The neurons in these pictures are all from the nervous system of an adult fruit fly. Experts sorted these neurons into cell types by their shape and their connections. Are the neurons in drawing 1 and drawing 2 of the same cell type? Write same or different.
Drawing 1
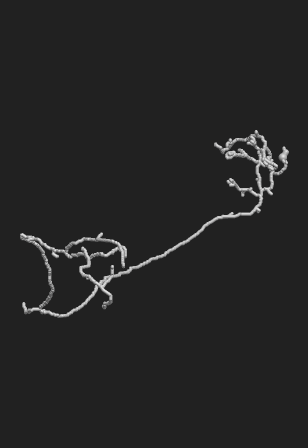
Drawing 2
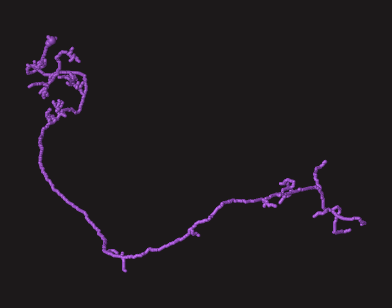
same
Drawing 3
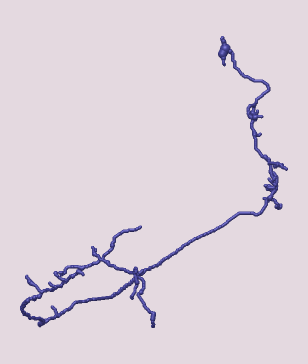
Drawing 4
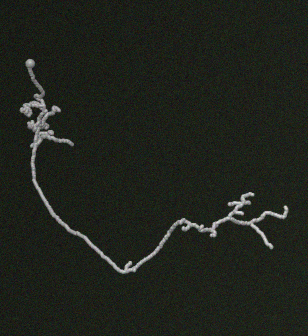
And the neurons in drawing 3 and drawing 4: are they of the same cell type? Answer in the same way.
same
